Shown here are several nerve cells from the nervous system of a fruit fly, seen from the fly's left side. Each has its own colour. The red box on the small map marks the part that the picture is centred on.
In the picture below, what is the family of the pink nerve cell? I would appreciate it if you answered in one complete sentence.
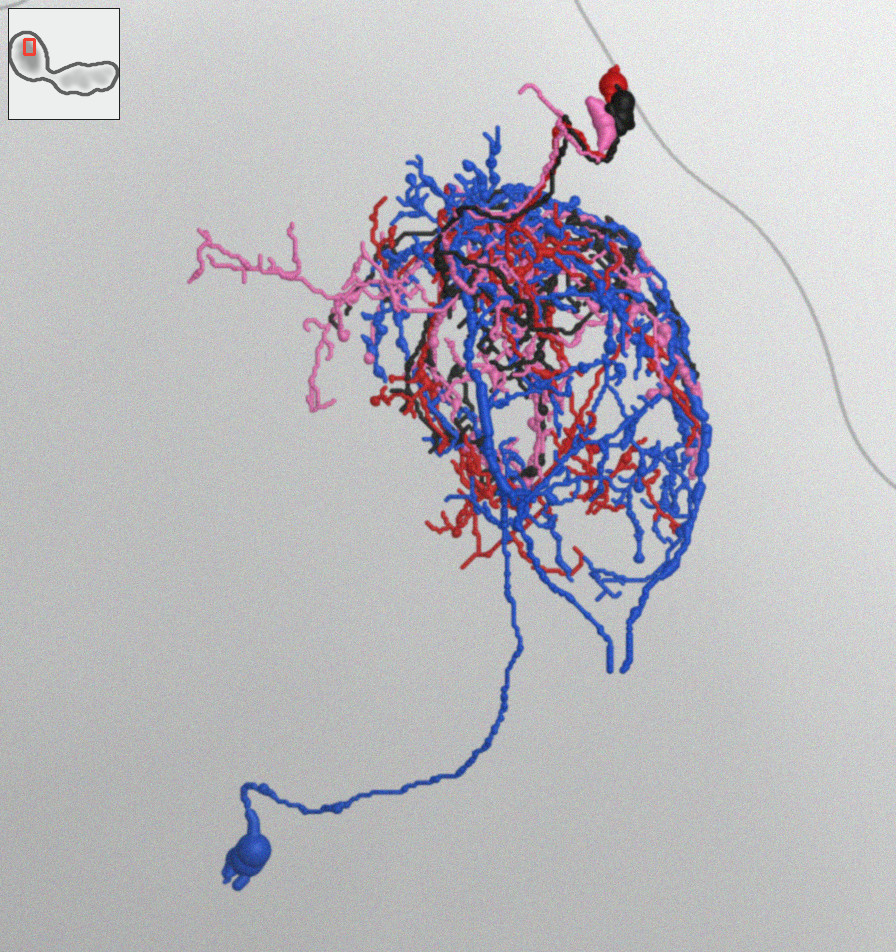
It is family hemilineage SLPpm1 that this nerve cell belongs to.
